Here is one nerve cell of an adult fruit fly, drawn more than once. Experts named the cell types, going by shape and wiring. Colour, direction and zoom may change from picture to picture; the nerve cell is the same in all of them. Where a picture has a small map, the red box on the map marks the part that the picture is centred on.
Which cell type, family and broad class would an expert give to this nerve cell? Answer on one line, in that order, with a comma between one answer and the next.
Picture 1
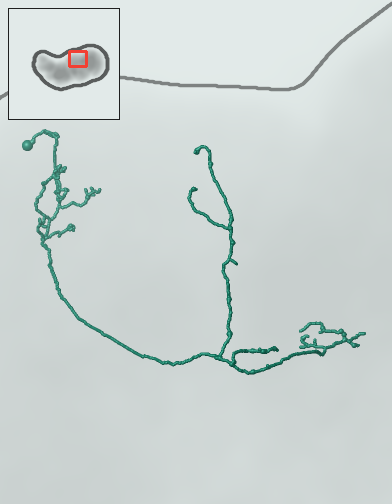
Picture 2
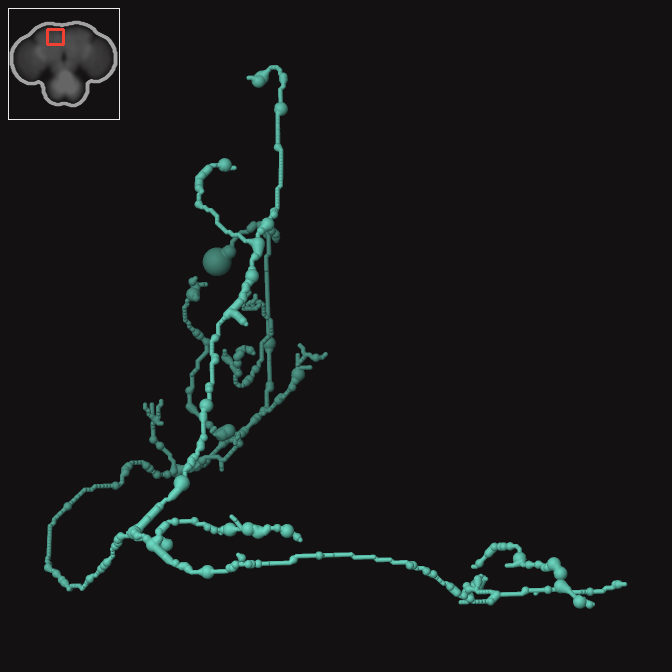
KCa'b'-m, class Kenyon Cell, central-brain intrinsic neuron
